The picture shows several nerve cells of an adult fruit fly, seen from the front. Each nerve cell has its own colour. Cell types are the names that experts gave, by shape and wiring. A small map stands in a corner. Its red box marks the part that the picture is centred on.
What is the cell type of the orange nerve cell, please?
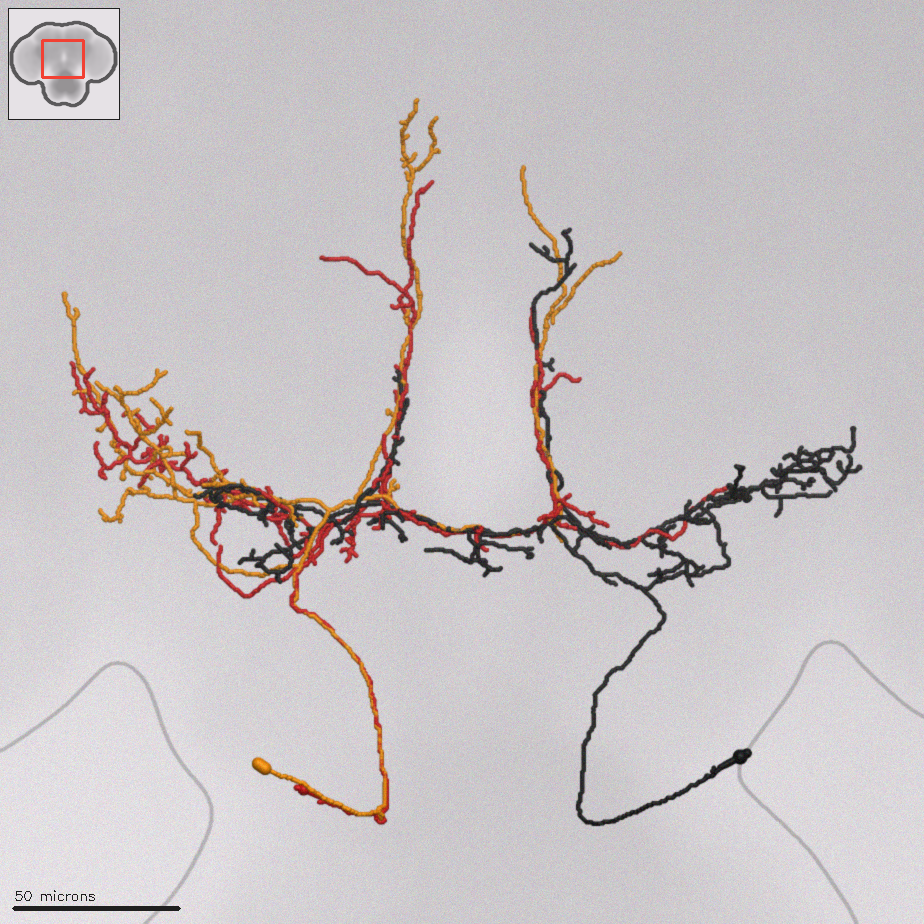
CB2859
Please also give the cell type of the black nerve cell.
AMMC001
